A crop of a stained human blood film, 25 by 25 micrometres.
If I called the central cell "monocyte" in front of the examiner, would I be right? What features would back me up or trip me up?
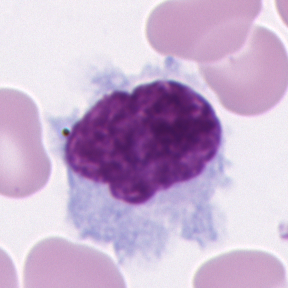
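Monocyte does not fit: this cell is a hairy cell. The decisive feature is the ragged border with fine hair-like wisps of cytoplasm, which speaks for hairy cell and against monocyte.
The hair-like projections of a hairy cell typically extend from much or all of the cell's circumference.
Next, the cytoplasm is pale grey-blue and shows no distinct coarse granules, which is in keeping with hairy cell.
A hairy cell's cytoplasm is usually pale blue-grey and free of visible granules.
No distinct nucleoli stand out, and that would fit both names.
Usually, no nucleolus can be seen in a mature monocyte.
The nucleus, about 14 by 10 micrometres, is lumpy in outline with shallow notches in its edge, and a tiny dark refractile dot sits at its left edge.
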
